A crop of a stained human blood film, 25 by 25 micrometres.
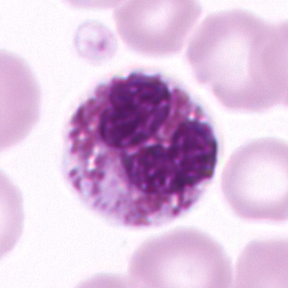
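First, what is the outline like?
Round, about 14 micrometres across.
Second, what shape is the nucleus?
Two lobes, one upper left, the other lower right.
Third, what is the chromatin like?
Dark purple and coarsely clumped.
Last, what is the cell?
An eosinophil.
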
